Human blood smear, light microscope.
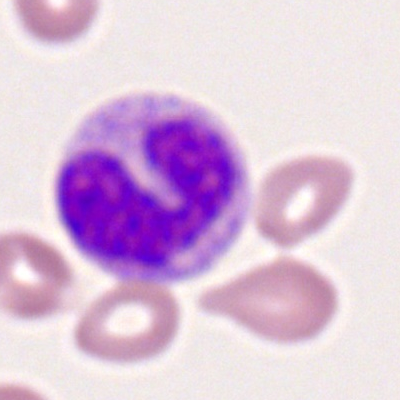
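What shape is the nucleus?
Curved, with a deep notch cutting in from the top.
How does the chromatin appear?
Dark purple and coarsely clumped.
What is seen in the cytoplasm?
It is pale lilac and holds fine, faint lilac granules.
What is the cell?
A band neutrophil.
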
